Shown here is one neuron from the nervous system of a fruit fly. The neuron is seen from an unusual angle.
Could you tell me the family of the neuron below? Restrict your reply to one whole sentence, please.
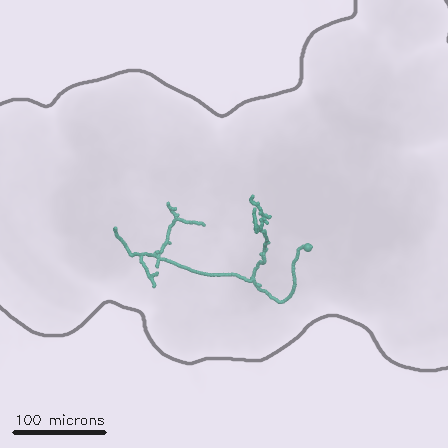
It is family hemilineage LB19 that this neuron belongs to.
